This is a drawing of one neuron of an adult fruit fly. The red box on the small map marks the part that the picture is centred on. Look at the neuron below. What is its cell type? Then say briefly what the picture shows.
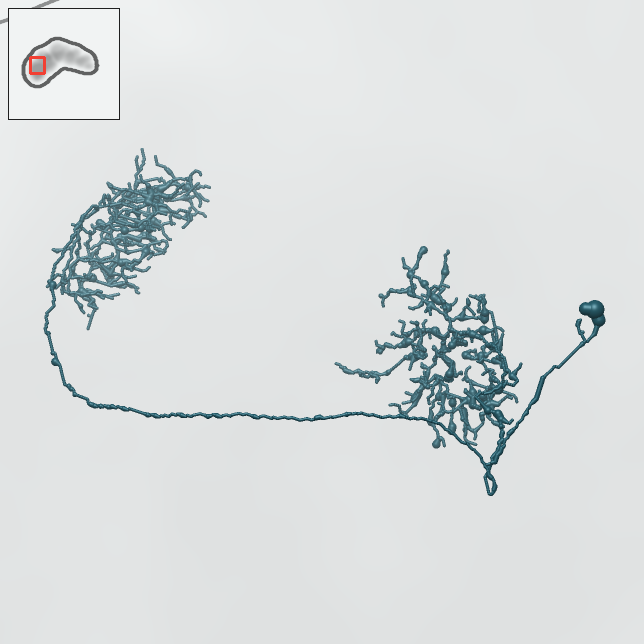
The cell type is MeLo13. This is an optic-lobe intrinsic neuron. The cell body can be seen on the right of the picture. In this view it is wider than it is tall.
